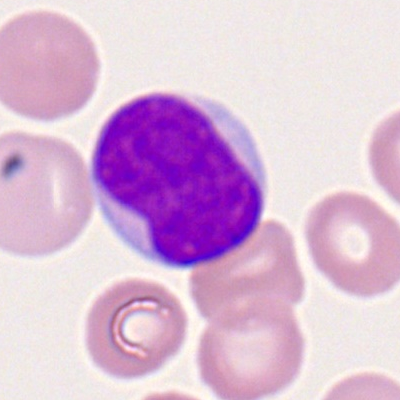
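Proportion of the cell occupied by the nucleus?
Most of it.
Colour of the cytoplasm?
Pale blue.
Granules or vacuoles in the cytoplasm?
No granules are visible and no vacuoles are seen.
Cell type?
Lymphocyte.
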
